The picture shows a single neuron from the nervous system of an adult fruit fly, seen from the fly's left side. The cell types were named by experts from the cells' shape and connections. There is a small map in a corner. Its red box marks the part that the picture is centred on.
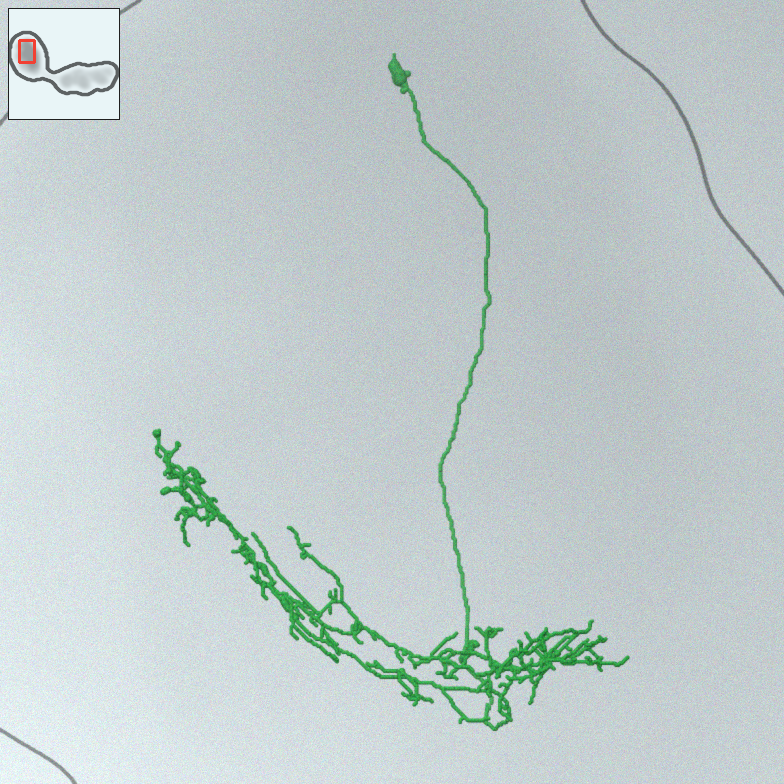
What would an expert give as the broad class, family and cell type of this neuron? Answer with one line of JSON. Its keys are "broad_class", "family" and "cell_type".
{"broad_class": "central-brain intrinsic neuron", "family": "hemilineage DM1_antero_ventral", "cell_type": "LAL133_c"}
